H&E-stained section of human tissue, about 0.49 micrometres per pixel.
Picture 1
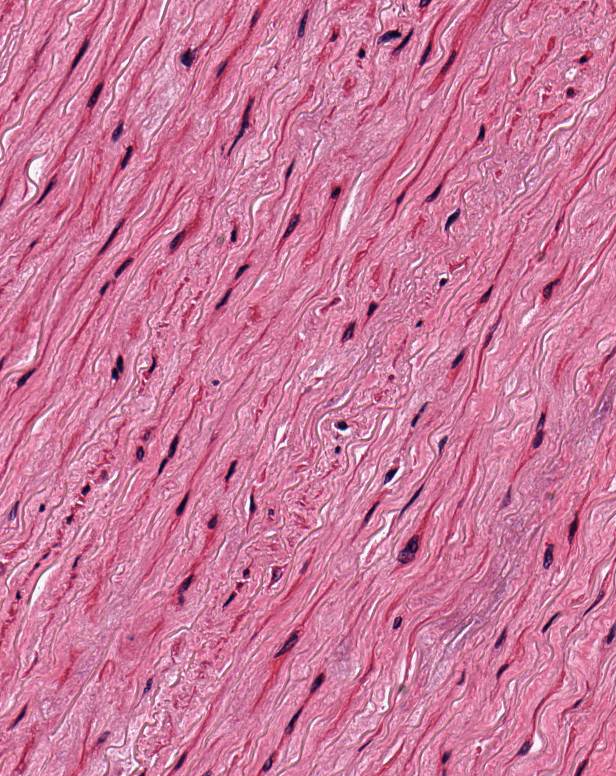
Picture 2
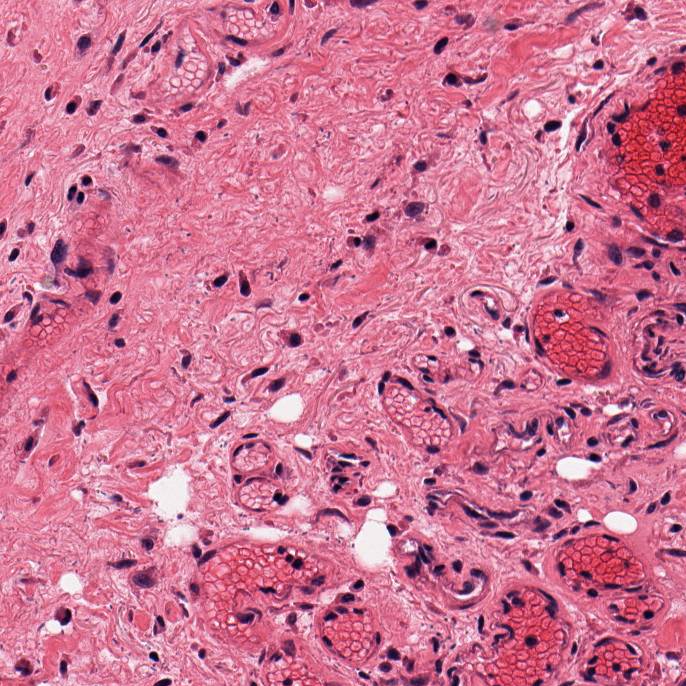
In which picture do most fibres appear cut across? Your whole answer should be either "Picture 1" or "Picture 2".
Picture 2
